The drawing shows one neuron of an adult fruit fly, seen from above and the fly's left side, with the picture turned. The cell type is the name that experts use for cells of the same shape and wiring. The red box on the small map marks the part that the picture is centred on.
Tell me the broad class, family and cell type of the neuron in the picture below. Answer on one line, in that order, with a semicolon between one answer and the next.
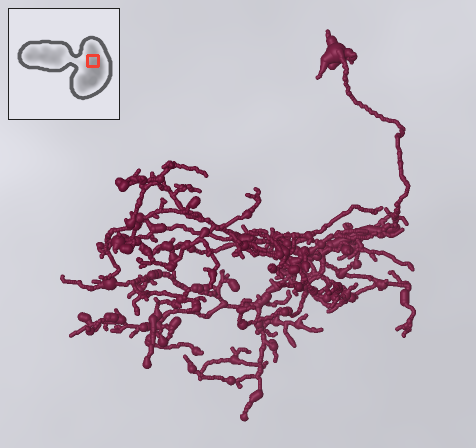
central-brain intrinsic neuron; hemilineage WEDa1; AMMC015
